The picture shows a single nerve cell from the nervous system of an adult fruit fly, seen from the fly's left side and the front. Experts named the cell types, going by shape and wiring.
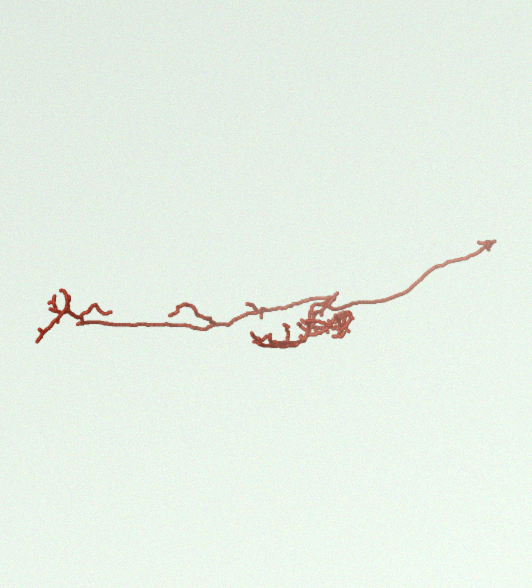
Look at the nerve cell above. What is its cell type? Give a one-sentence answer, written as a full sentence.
A cell of type AN07B100 is what this neuron is.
